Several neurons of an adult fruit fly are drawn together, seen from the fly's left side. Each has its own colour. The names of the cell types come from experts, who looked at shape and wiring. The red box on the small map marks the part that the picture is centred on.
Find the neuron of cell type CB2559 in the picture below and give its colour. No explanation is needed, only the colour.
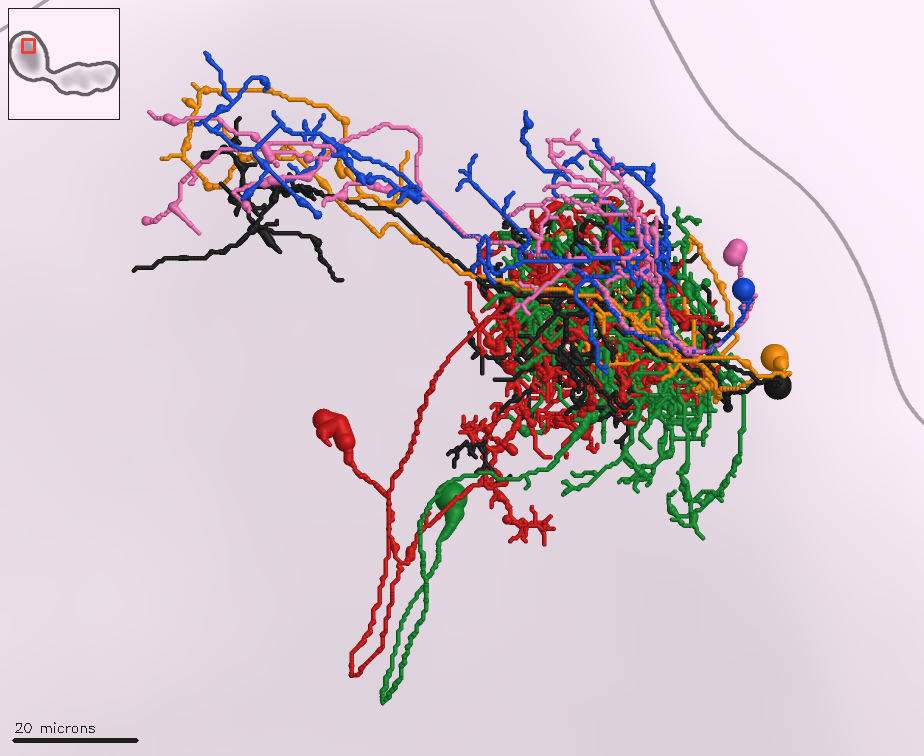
orange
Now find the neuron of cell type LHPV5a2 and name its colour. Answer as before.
black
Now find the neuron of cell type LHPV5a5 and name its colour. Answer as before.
blue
